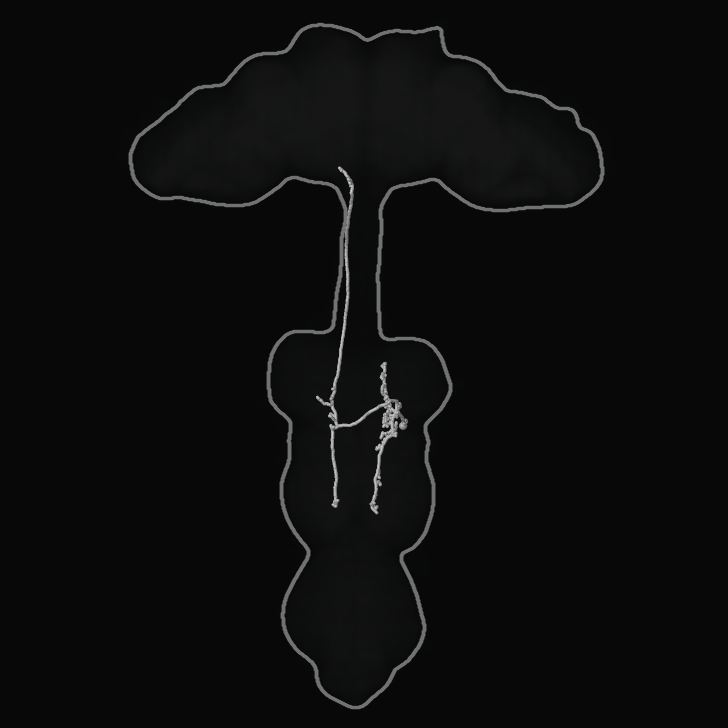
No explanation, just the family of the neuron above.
hemilineage 06A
